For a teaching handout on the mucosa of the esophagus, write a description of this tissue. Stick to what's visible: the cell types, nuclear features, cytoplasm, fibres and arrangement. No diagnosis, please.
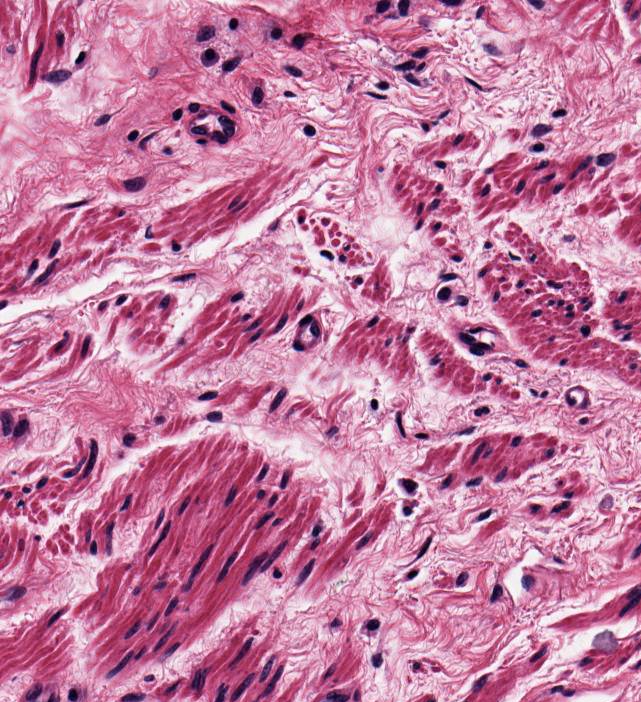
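The entire field consists of irregular smooth muscle bundles separated by loose connective tissue stroma. Bundles run in different directions, some cut lengthwise, some across. Lengthwise-cut bundles show elongated, cigar-shaped nuclei with blunt ends. Muscle cytoplasm stains deeper pink than the surrounding stroma.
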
